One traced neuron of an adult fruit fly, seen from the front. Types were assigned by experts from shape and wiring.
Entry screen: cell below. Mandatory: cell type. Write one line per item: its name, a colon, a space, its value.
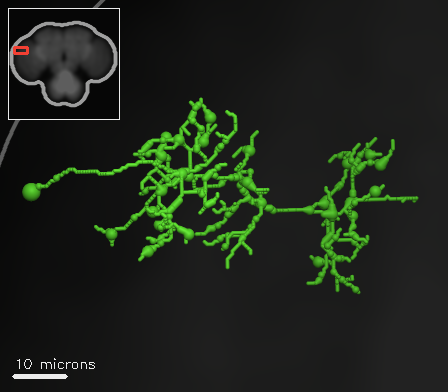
cell type: Mi14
